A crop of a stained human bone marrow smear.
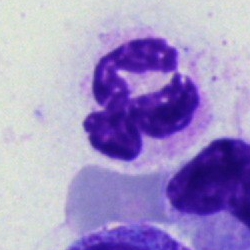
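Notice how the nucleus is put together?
It's split into several separate lobes, set in a ring around a pale central gap.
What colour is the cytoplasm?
Pale pinkish-lilac, with fine, faint lilac granules scattered through it.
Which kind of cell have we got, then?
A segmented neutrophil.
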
